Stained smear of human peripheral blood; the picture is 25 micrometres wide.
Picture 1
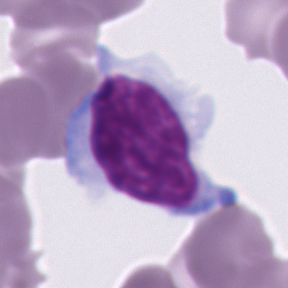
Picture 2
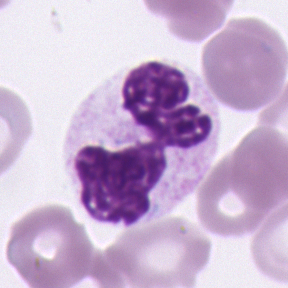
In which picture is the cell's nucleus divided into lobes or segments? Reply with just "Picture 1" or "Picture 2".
Picture 2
